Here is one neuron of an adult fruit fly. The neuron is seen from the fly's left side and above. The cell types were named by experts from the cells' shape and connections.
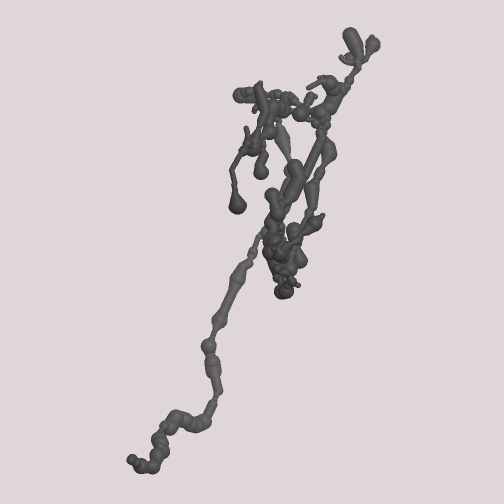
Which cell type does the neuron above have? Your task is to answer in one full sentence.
As a matter of cell type, the neuron is aPhM1.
